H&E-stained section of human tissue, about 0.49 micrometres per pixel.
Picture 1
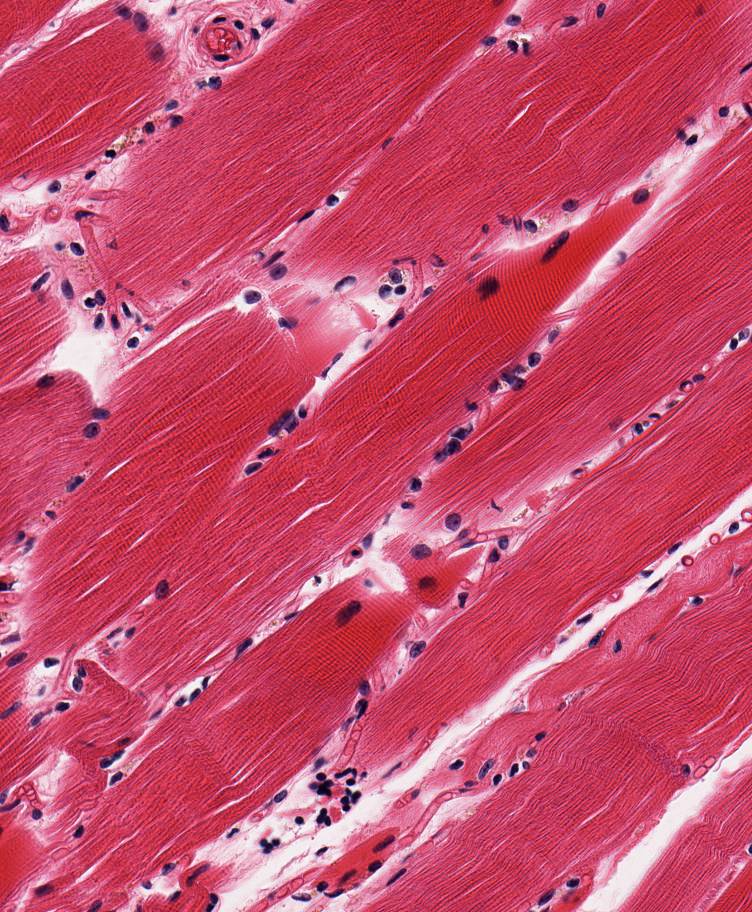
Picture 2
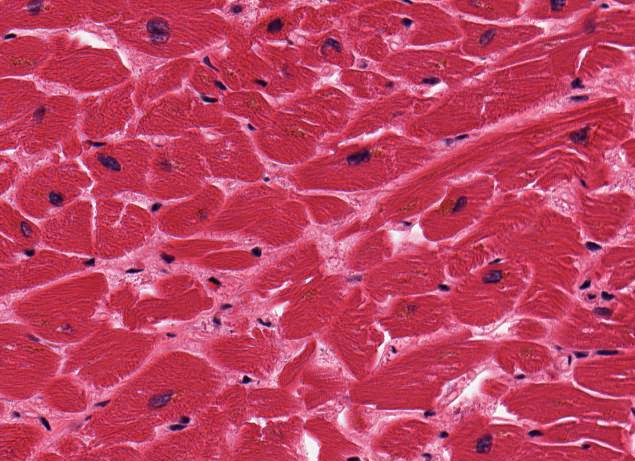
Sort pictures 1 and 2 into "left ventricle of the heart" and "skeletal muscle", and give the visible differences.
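Skeletal muscle appears in picture 1, the left ventricle of the heart in picture 2. Picture 1 shows long, broad, parallel fibres crossing the whole field diagonally, with fine transverse cross-striations and deep pink-red cytoplasm. Most of its nuclei are small, dark and oval, lying at fibre edges or in the narrow spaces between fibres. In picture 2 the fibres are cut mostly transverse to oblique. These fibres branch, with irregular outlines fitting against one another, and faint golden-brown granules lie in the cytoplasm beside some of the central nuclei.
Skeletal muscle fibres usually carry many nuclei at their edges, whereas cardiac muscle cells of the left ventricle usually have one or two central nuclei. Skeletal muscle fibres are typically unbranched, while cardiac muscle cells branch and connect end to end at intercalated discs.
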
